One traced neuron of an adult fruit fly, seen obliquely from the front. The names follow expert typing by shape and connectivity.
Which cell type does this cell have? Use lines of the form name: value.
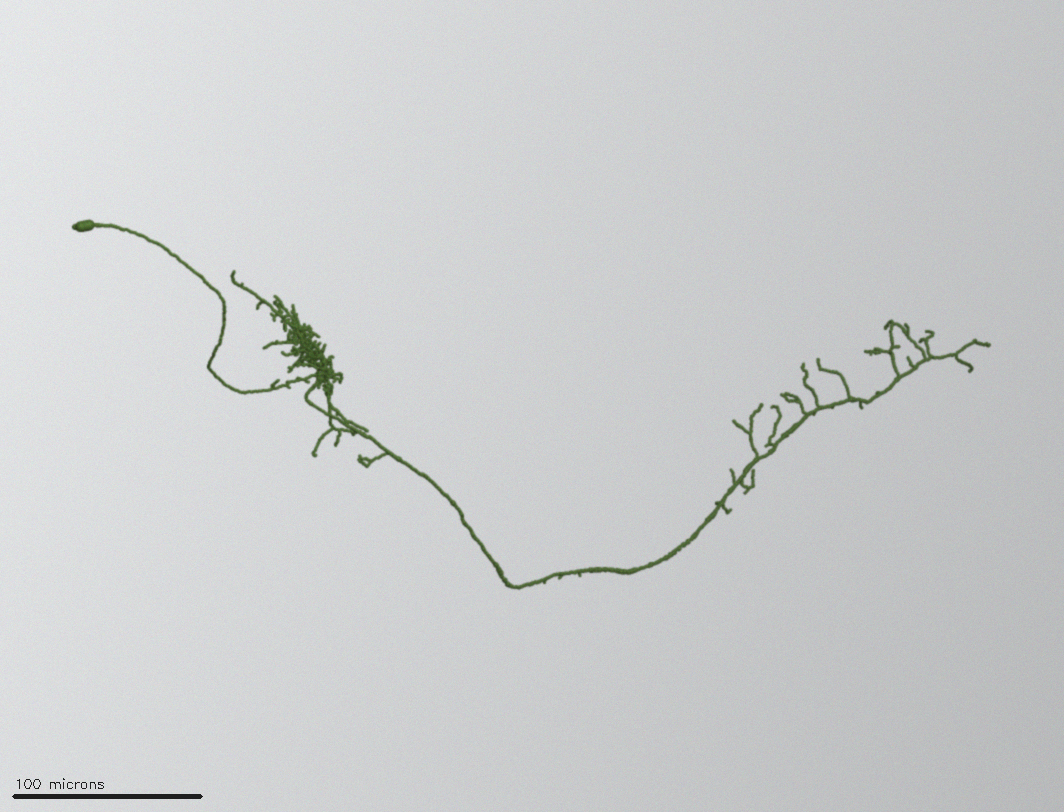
cell type: DNae004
